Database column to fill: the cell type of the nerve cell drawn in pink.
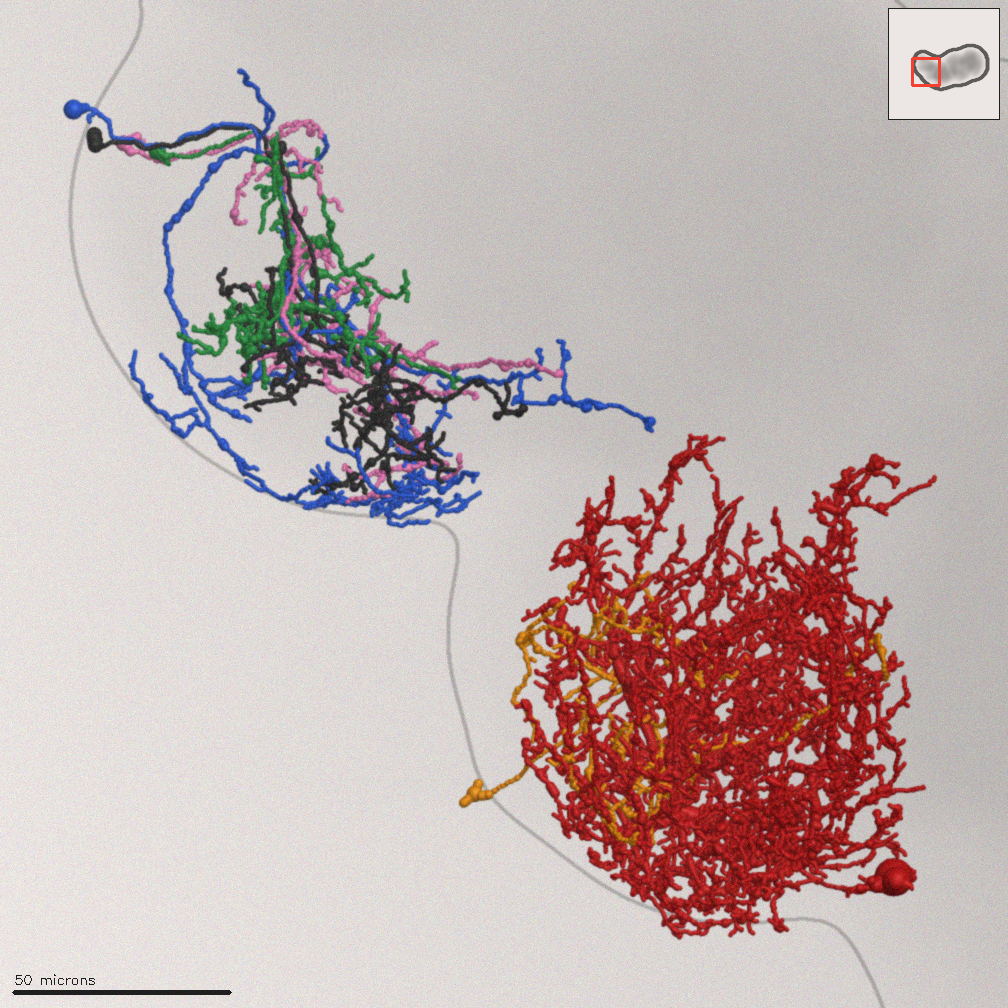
IN20A.22A059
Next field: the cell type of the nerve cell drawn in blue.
IN20A.22A074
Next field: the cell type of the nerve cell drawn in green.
IN20A.22A048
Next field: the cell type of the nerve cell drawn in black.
IN20A.22A086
